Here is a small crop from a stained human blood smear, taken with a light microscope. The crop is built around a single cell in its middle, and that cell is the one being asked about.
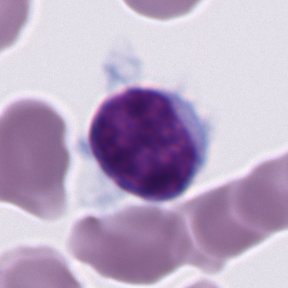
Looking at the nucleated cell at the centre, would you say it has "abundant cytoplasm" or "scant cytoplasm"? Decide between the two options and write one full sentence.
This cell has scant cytoplasm, no more than a thin rim.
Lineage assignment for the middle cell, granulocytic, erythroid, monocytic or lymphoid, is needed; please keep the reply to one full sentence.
The cell sitting in the middle of this crop is of the lymphoid line.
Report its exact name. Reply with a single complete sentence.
The crop's centre is taken up by a hairy cell.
